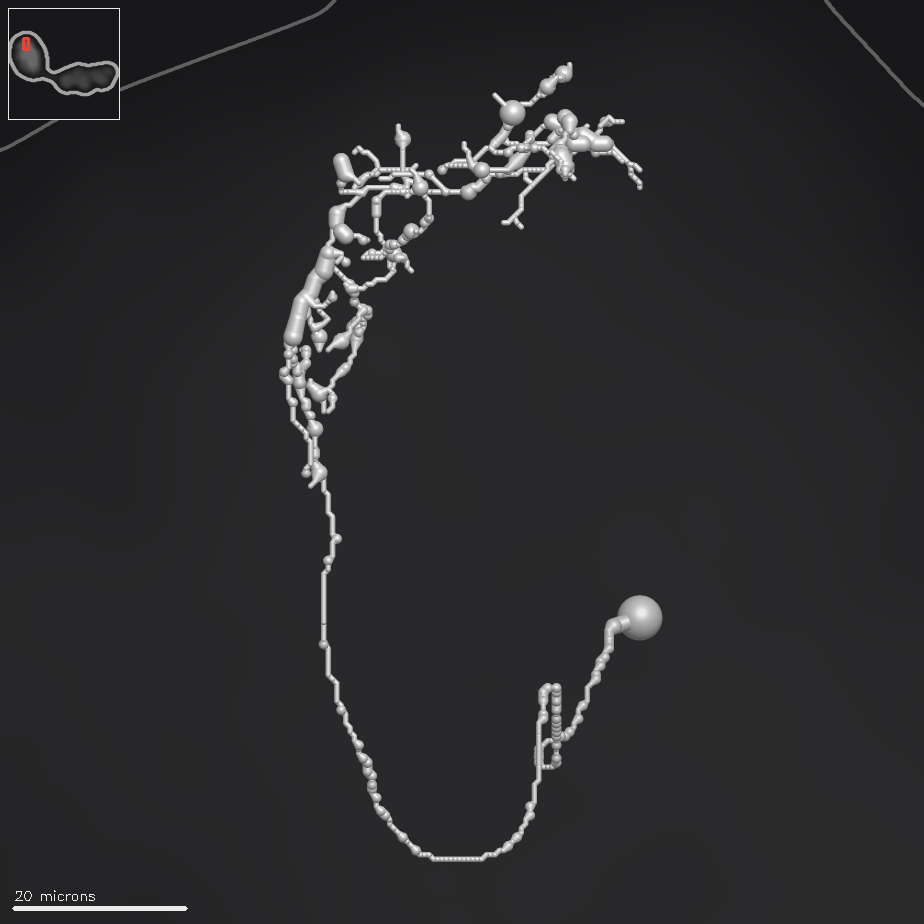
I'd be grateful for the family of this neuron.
hemilineage SLPal1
